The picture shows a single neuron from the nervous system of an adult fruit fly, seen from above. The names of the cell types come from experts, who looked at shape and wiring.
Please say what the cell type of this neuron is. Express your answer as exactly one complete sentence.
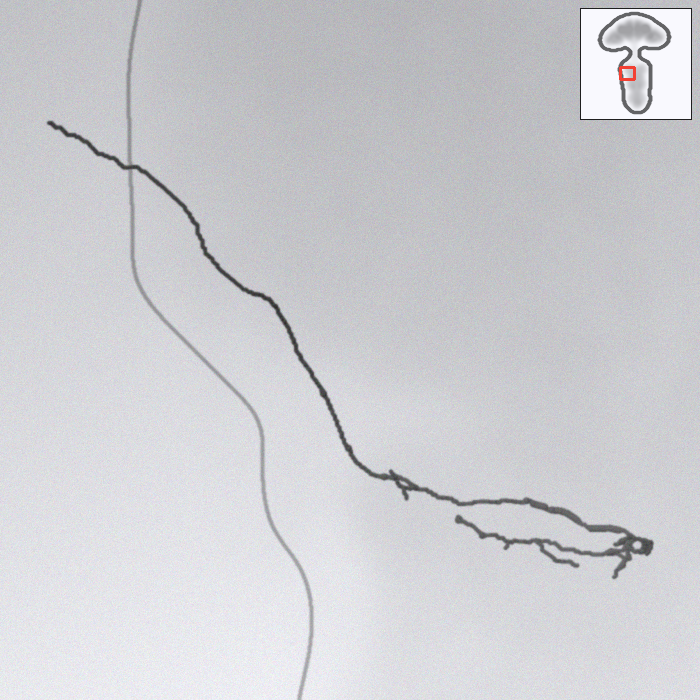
This neuron carries the cell type designation WG2.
